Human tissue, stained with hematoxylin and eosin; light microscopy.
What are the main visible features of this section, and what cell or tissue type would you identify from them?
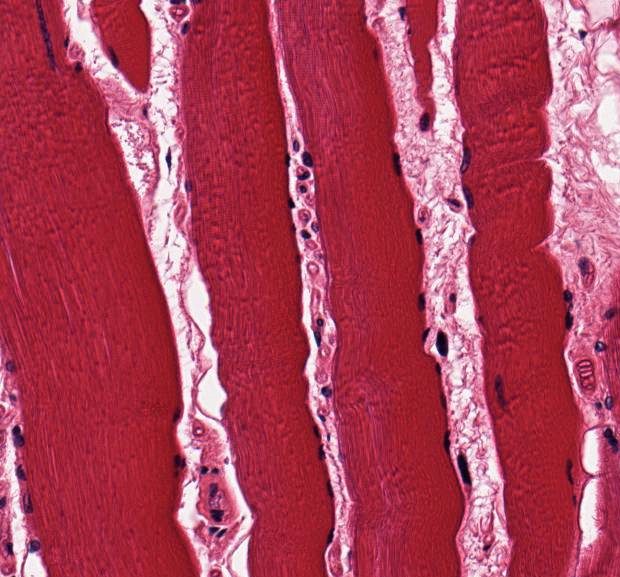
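About five broad fibres cross the field side by side. Each is unbranched and runs separately, without joining its neighbours. The cytoplasm stains a deep, uniform eosinophilic red. Nuclei are dark, flattened and elongated, situated at the fibre edges rather than centrally. The tissue is skeletal muscle.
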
